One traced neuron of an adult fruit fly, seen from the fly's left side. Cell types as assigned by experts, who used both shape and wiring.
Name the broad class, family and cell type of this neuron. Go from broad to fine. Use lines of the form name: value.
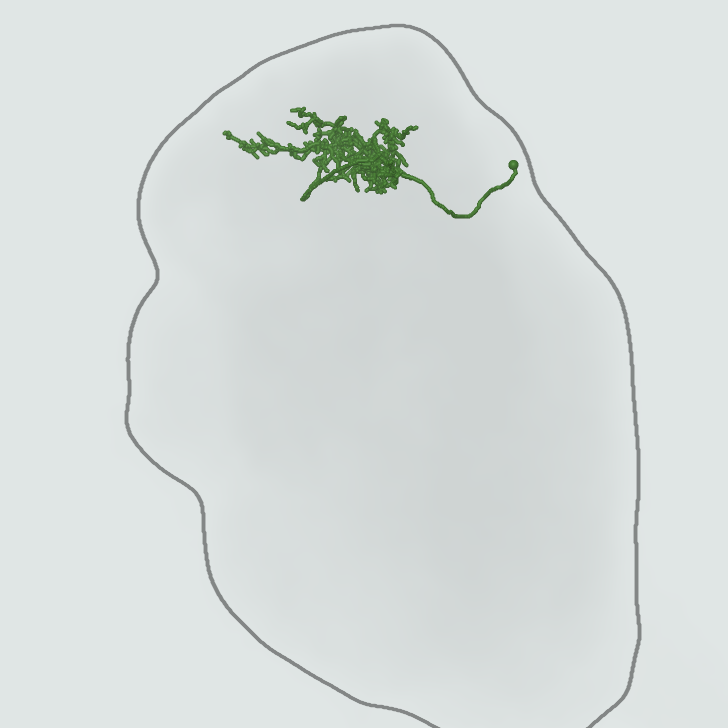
broad class: central-brain intrinsic neuron
family: hemilineage DM3_dorso_medial
cell type: SMP516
